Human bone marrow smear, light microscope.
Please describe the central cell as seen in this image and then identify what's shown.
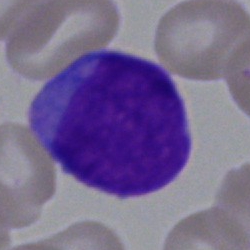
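Most of the cell, I notice, is filled by the nucleus. I search the cytoplasm for granules and find none, and no vacuoles either. The outline stays smooth all the way round, without any surface projections. So I would call it a blast.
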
